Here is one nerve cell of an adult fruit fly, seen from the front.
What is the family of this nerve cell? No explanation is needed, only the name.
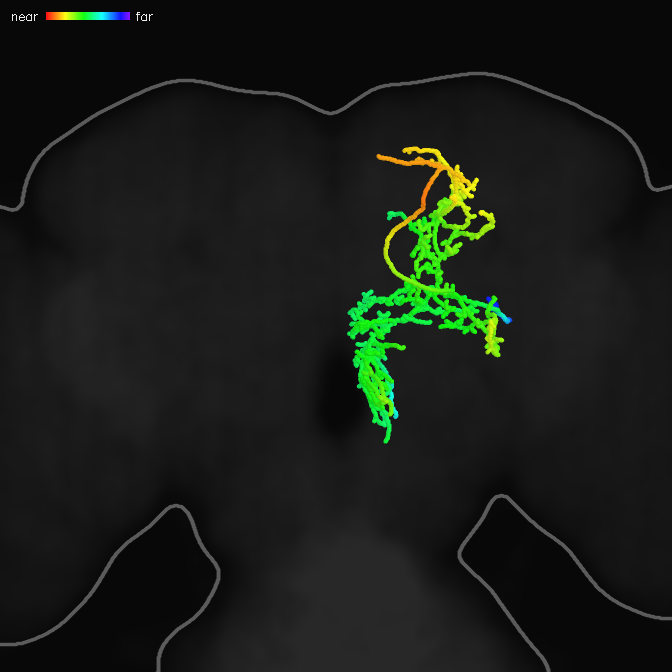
hemilineage VLPl&p1_posterior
